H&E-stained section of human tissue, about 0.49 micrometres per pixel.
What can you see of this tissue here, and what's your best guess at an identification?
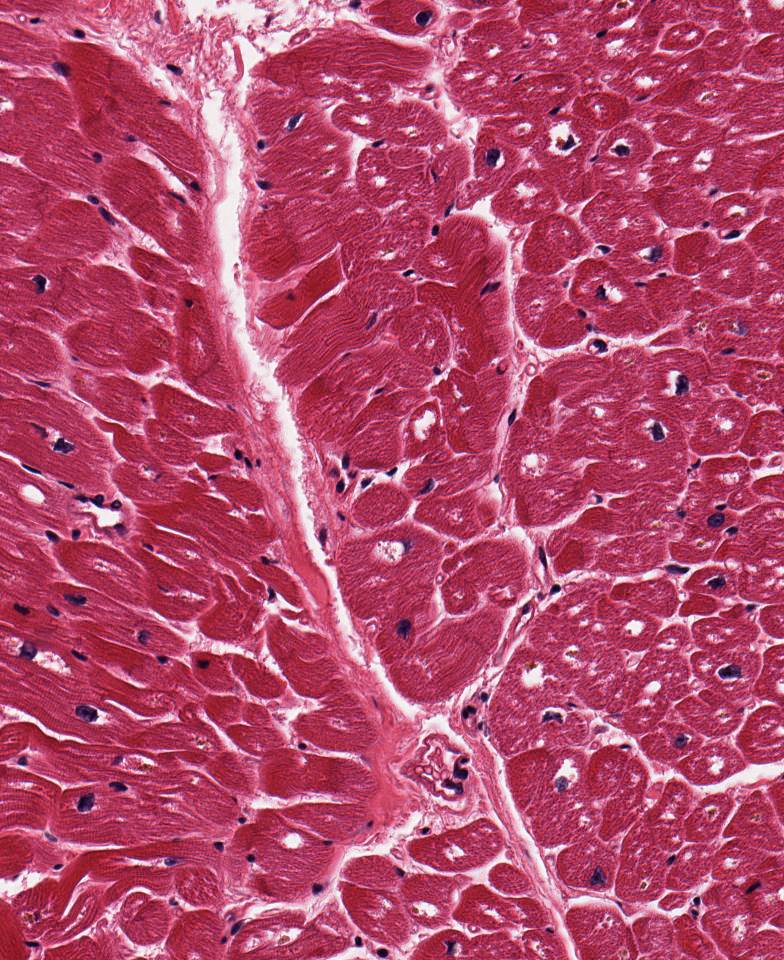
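Look first at the right half, where the muscle fibres are cut mostly across. Each has a single nucleus in the centre, and many show a pale, clear zone around it. Now move left, where fibres run lengthwise or obliquely, and see how they branch and join their neighbours. This is the left ventricle of the heart.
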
